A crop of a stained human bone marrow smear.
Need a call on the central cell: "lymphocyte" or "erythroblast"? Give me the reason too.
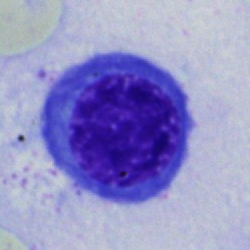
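The central cell is an erythroblast. Its cytoplasm is deep blue, not a clear pale blue.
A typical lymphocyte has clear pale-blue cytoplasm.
The nucleus lies off-centre toward the right, so the cytoplasmic rim is widest on the left. Its chromatin is coarse and clumped, with paler gaps between the clumps.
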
